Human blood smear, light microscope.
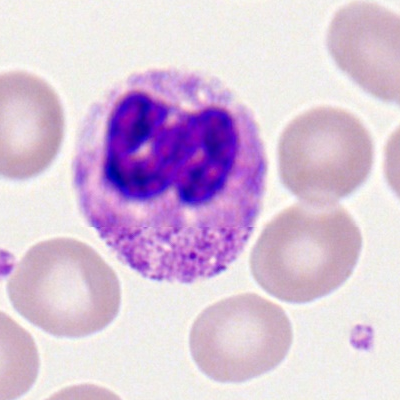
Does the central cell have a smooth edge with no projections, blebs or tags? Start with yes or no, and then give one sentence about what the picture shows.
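Yes. The cell has a round, smooth outline.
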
